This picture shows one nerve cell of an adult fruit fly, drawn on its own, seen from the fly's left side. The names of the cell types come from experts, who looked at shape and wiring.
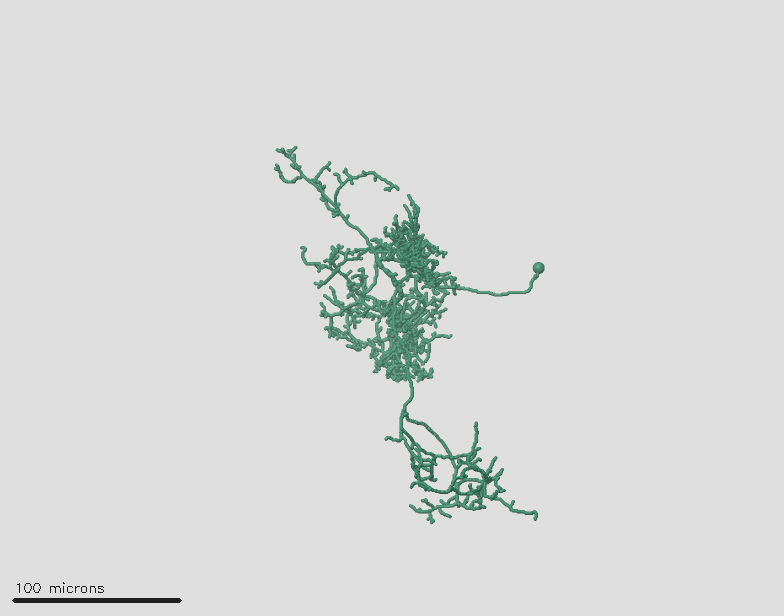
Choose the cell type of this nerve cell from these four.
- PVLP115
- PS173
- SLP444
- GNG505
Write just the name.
PVLP115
